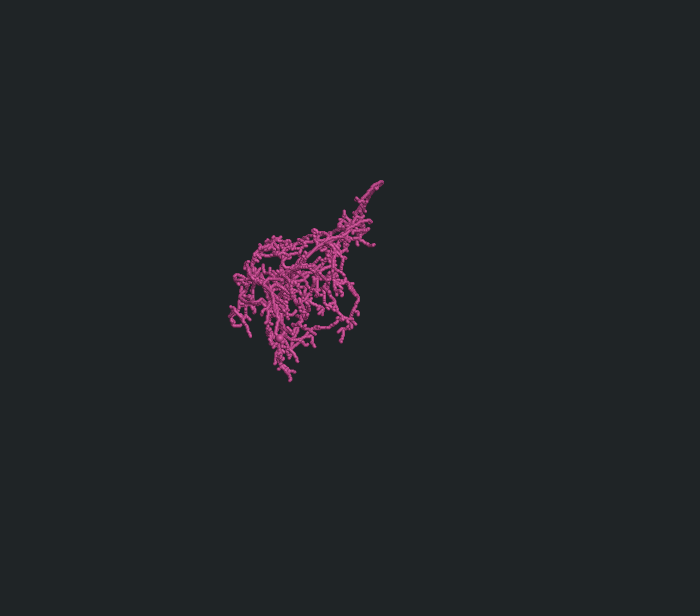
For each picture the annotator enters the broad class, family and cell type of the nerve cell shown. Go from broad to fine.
central-brain intrinsic neuron; hemilineage VLPl2_medial; CB3683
